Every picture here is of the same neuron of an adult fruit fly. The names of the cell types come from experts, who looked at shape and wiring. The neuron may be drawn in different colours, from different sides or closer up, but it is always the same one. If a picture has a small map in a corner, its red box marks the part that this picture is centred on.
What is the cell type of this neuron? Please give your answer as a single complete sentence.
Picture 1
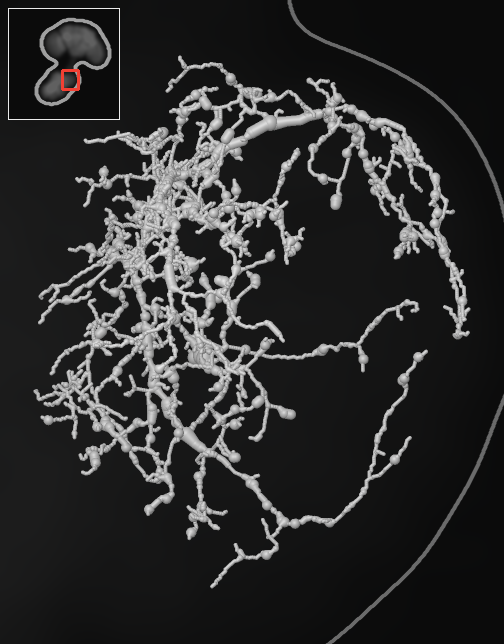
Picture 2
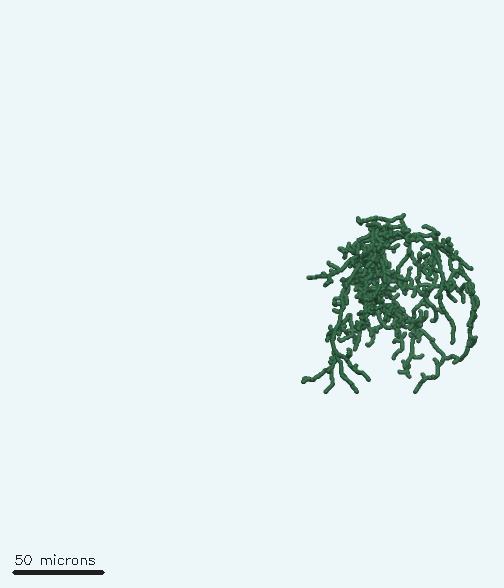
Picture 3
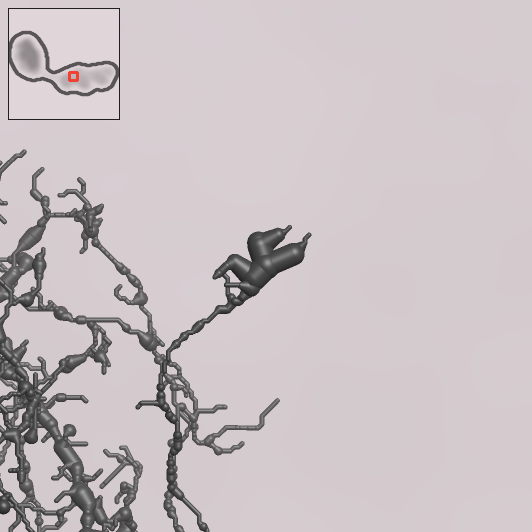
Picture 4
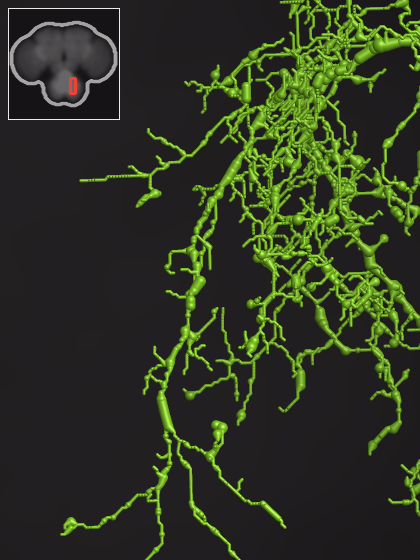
The type of this neuron is the cell type IN03B035.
